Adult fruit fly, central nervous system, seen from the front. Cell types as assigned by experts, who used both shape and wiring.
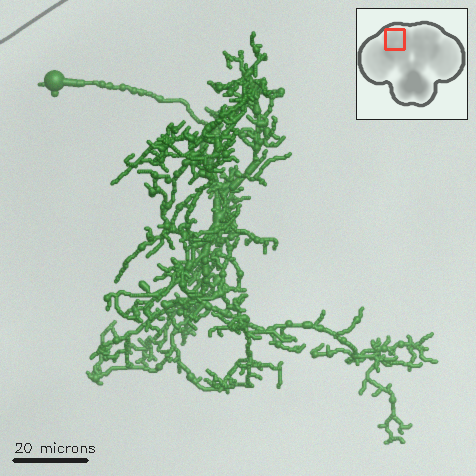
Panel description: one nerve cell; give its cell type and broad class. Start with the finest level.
SLP248; central-brain intrinsic neuron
